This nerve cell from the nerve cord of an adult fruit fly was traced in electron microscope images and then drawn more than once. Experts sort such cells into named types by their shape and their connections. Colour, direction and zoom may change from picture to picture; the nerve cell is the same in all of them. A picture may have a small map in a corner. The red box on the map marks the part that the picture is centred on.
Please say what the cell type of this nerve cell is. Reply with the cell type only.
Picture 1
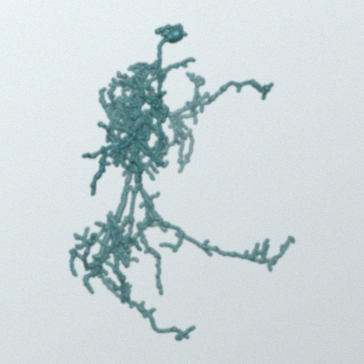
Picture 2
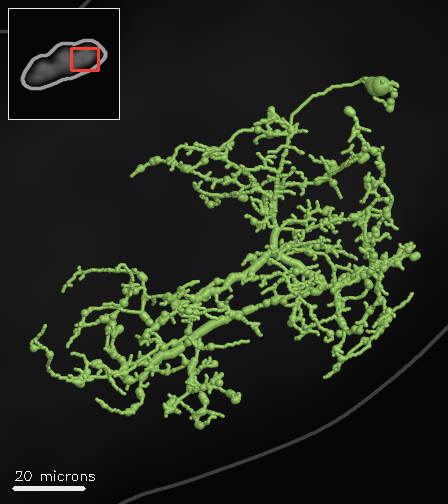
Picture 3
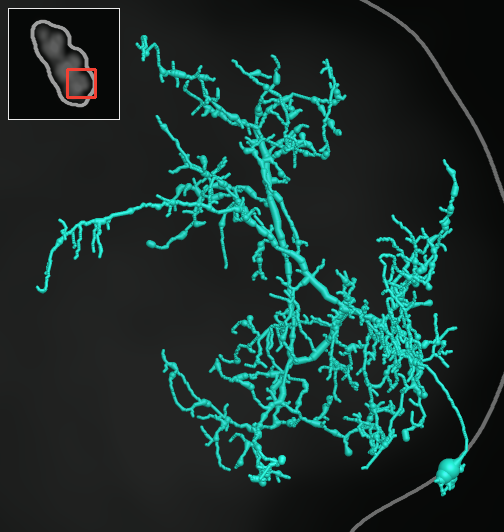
IN13A018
